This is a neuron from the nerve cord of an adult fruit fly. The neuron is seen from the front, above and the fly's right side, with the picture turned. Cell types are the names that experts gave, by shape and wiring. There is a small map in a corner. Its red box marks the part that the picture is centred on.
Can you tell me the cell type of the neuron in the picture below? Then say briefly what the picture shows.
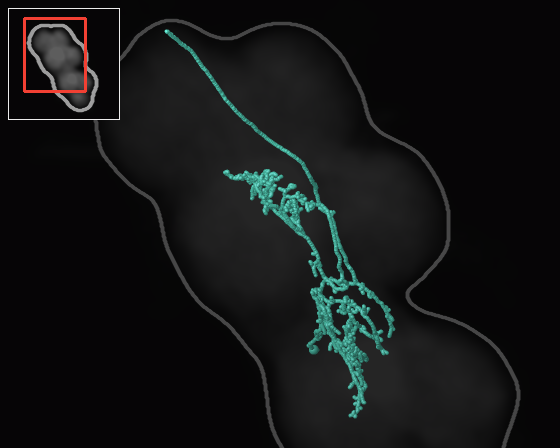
The cell type is AN08B034. This is an ascending neuron. As drawn here it is taller than it is wide.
